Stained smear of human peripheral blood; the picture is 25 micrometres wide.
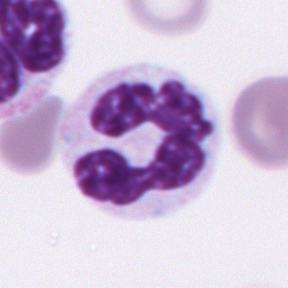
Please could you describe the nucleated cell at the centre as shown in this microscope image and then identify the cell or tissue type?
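About 13 micrometres across, this one. Its nucleus curves in a C that opens toward the left, and it is pinched at several points into lobe-like segments. The cytoplasm looks pale pinkish-lilac, with fine, faint granules scattered through it. I'd name it a segmented neutrophil.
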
